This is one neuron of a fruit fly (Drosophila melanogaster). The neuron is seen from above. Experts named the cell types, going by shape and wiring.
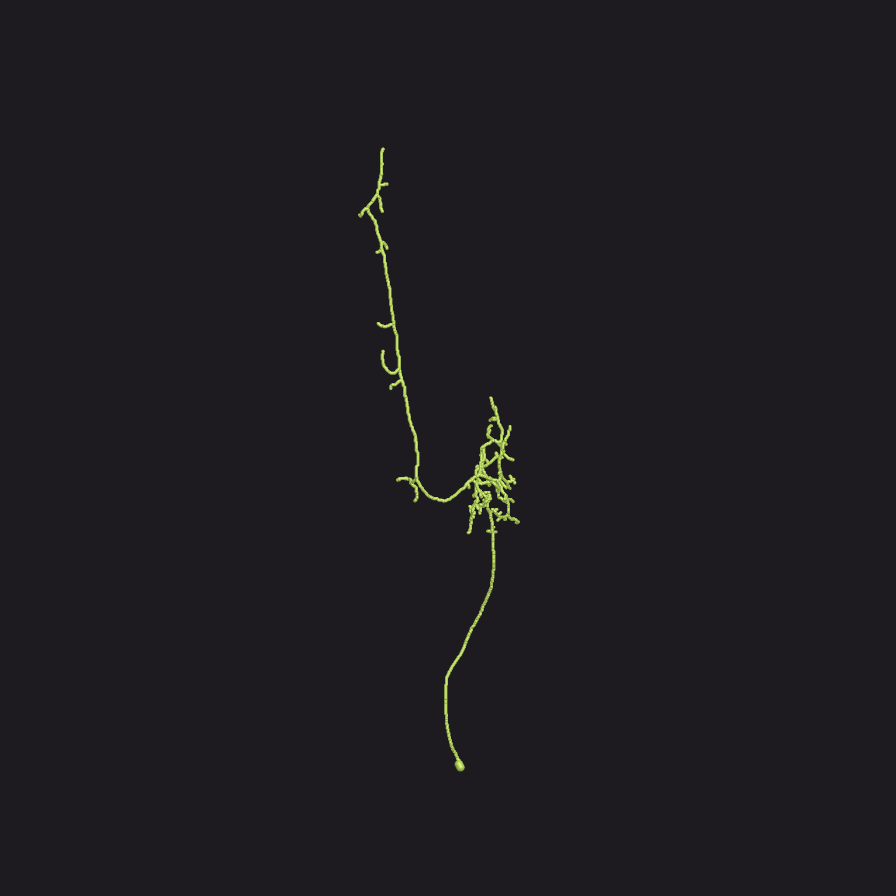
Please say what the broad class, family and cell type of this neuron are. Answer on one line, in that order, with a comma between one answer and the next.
nerve-cord intrinsic neuron, hemilineage 06A, IN06A069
